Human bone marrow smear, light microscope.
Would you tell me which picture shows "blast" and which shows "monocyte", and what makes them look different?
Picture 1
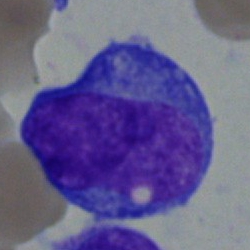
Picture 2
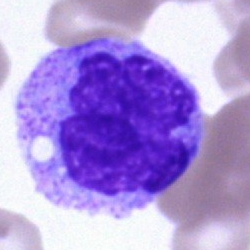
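Assignment first: picture 1 is the blast, picture 2 the monocyte. Outline: both are roughly round, though the blast carries a small irregular bump on its upper edge. Nucleus and chromatin: the blast's chromatin is finely granular rather than coarsely clumped, while the monocyte's nucleus lies off-centre to the right, its dark purple chromatin broken by paler patches between denser areas. Cytoplasm: deep blue in the blast, pale bluish-lilac in the monocyte.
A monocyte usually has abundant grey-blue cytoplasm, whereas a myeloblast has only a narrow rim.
Granules: none are distinct in the blast's cytoplasm.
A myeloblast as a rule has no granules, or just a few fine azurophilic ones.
Clear spots: the blast has a single small round one near the bottom edge of its nucleus, and the monocyte has a single round clear vacuole in the lower left of its cytoplasm.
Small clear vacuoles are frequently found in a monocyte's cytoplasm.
Neighbours: a red cell lies against the blast's left side, and pale red cells sit close around the monocyte on several sides.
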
